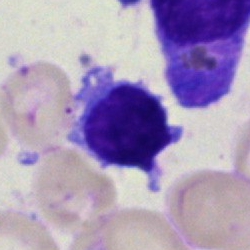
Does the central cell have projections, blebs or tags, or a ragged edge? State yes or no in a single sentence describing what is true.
Yes, projections, blebs or tags, or a frayed edge, mark the outline of the cell.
